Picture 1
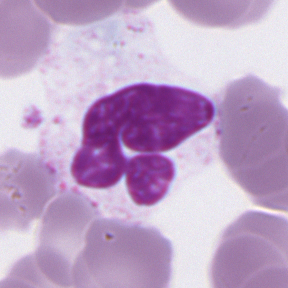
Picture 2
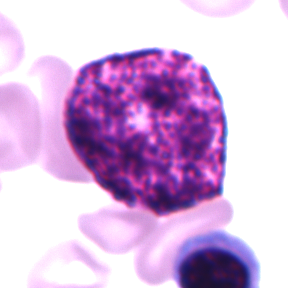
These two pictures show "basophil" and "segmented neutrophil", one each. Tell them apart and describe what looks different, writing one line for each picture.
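Picture 1 – segmented neutrophil. The cytoplasm is abundant and very pale, almost colourless.
Picture 2 – basophil. No distinct rim of cytoplasm can be seen around the nucleus.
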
